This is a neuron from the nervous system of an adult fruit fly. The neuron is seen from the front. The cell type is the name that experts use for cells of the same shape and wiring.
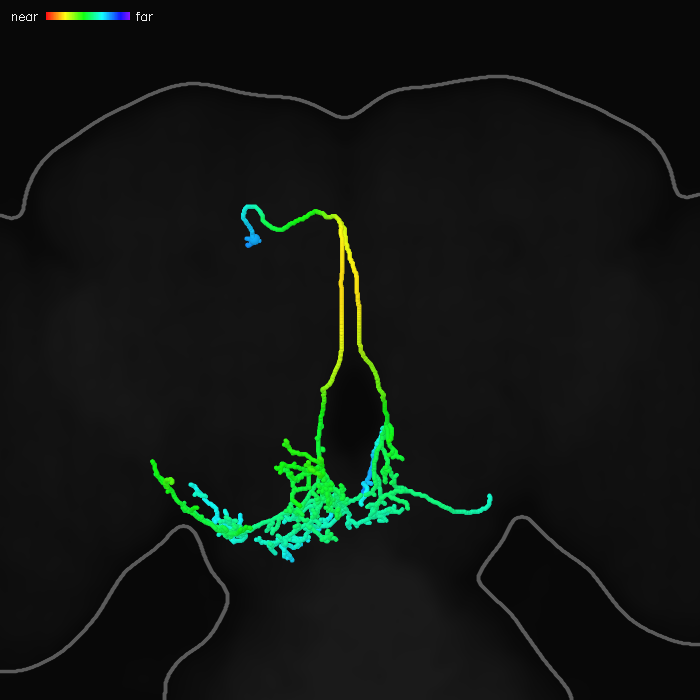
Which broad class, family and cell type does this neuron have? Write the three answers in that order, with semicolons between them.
central-brain intrinsic neuron; hemilineage SMPpv1; CB0647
